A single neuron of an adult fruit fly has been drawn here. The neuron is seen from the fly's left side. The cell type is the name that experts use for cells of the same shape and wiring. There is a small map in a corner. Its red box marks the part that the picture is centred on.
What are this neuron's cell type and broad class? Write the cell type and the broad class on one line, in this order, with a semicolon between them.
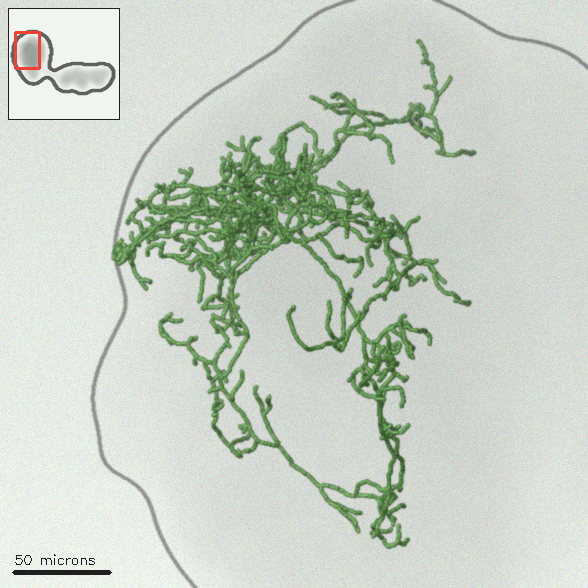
SMP145; central-brain intrinsic neuron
